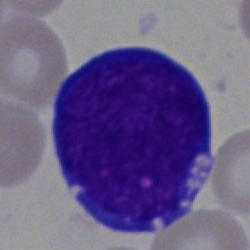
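Blast from a stained bone marrow smear, shown at the centre. The nucleus fills almost the whole cell, and its chromatin is fine and evenly stippled. A cluster of small clear vacuoles sits at the lower right margin, and a few small pinkish dots lie in the lower part of the cell.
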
